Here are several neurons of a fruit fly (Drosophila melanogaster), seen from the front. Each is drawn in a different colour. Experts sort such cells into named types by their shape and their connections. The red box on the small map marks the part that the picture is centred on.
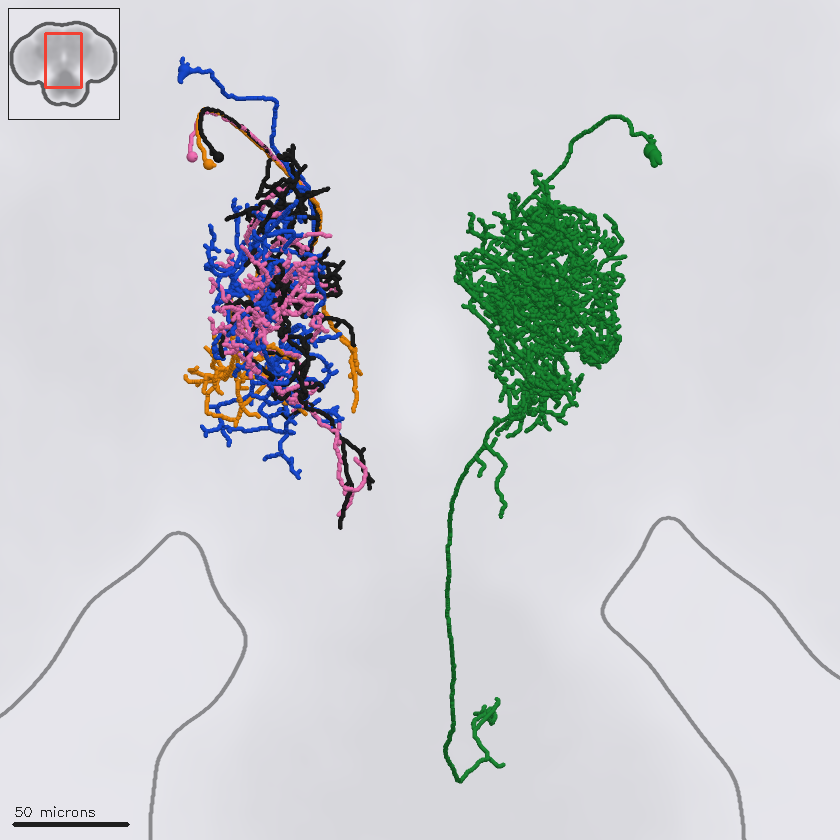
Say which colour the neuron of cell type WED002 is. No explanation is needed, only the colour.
orange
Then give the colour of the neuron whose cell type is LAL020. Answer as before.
pink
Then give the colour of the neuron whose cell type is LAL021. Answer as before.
black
